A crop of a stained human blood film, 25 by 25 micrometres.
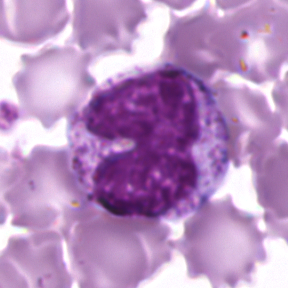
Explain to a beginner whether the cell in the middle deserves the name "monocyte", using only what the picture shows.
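Chromatin: dark purple and coarsely clumped, which goes with band neutrophil.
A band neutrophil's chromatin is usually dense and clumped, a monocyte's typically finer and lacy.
Cytoplasm: pale pinkish-lilac and sprinkled with fine purple granules, which goes with band neutrophil and against monocyte.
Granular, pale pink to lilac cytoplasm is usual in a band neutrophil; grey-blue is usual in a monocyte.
Nucleus and outline: the nucleus fills most of the cell and is indented by a deep notch entering from the left, within a round, smooth outline. Verdict: band neutrophil, not monocyte.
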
